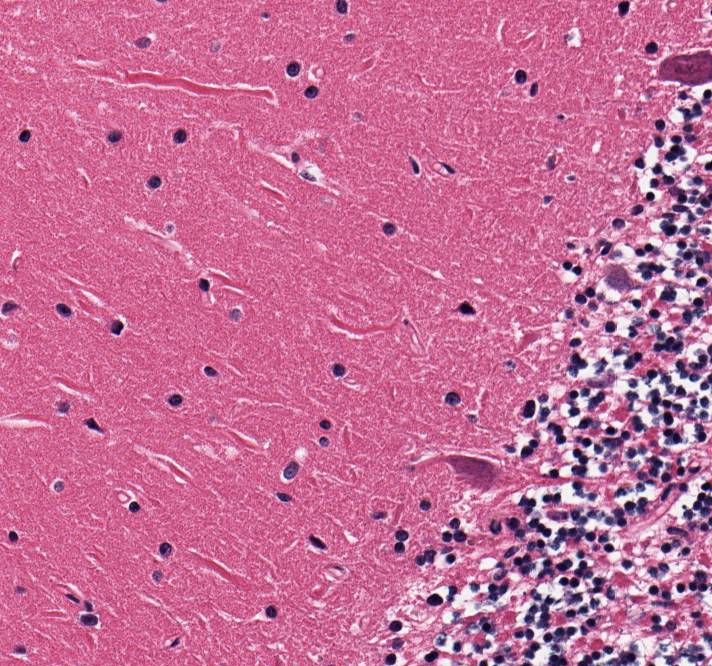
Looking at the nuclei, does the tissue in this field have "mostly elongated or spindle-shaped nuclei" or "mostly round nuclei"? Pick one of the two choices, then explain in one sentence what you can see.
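Mostly round nuclei. The dense zone is packed with small, round, dark-staining nuclei that have very little visible cytoplasm.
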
